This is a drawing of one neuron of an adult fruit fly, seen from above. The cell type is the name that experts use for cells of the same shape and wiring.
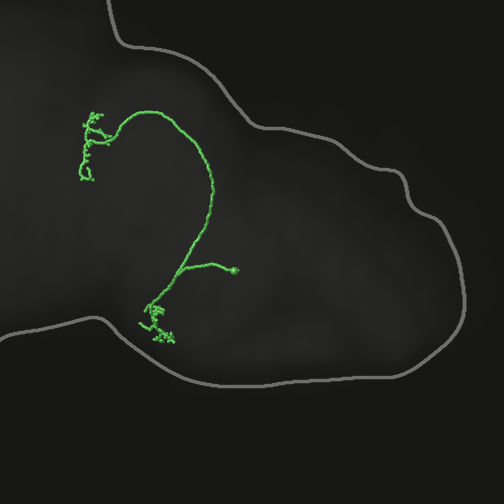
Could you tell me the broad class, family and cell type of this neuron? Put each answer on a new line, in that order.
visual projection neuron
hemilineage VPNd3
LC9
